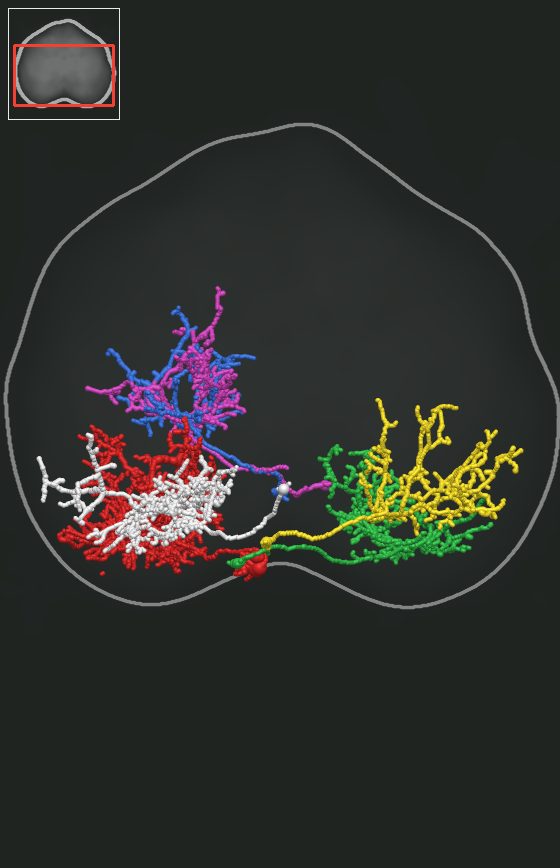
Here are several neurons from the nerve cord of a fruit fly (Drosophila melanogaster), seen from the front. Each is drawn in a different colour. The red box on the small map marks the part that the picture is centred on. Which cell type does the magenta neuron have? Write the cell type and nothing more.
IN13B052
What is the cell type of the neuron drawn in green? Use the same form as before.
IN13B042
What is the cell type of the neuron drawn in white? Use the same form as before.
IN13B054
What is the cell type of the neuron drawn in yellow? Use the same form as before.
IN13B065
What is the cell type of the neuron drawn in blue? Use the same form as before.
IN13B057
